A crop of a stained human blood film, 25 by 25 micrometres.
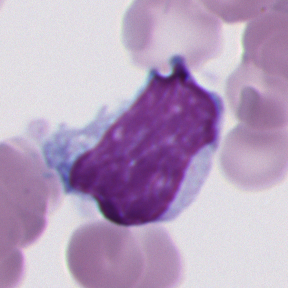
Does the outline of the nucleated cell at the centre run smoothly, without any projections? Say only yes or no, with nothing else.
No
